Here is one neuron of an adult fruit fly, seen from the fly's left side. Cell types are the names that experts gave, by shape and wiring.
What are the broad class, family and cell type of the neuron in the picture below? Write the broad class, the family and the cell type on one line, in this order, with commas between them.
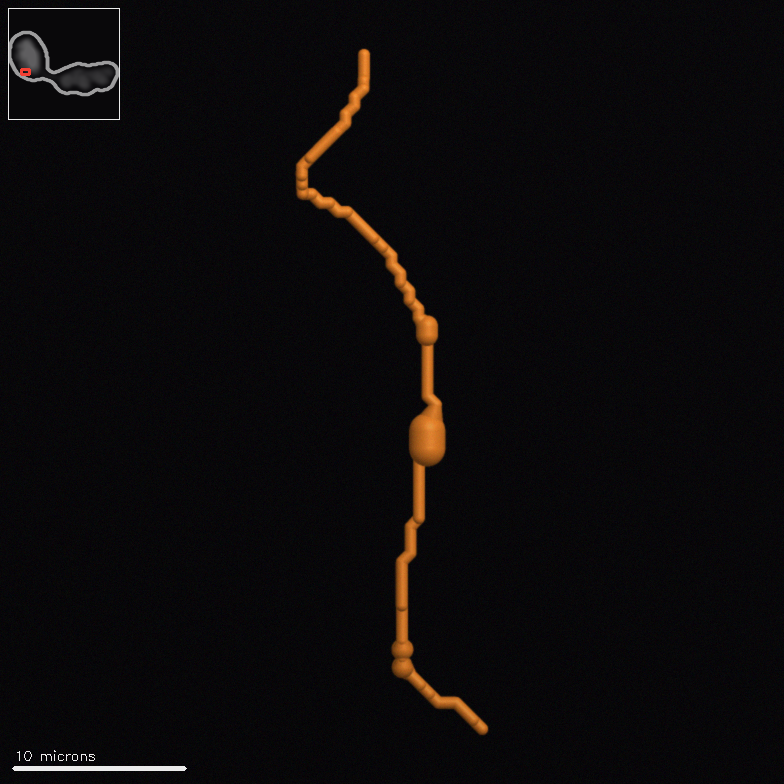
sensory neuron entering the brain, class gustatory, LB3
